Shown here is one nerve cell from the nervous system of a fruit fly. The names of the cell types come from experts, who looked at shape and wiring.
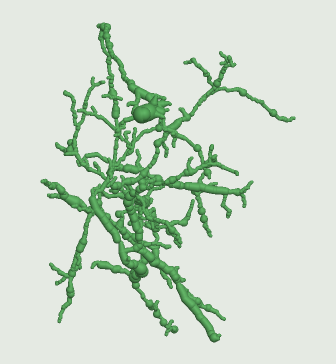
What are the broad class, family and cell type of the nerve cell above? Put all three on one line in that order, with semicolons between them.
nerve-cord intrinsic neuron; hemilineage 13A; IN13A009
